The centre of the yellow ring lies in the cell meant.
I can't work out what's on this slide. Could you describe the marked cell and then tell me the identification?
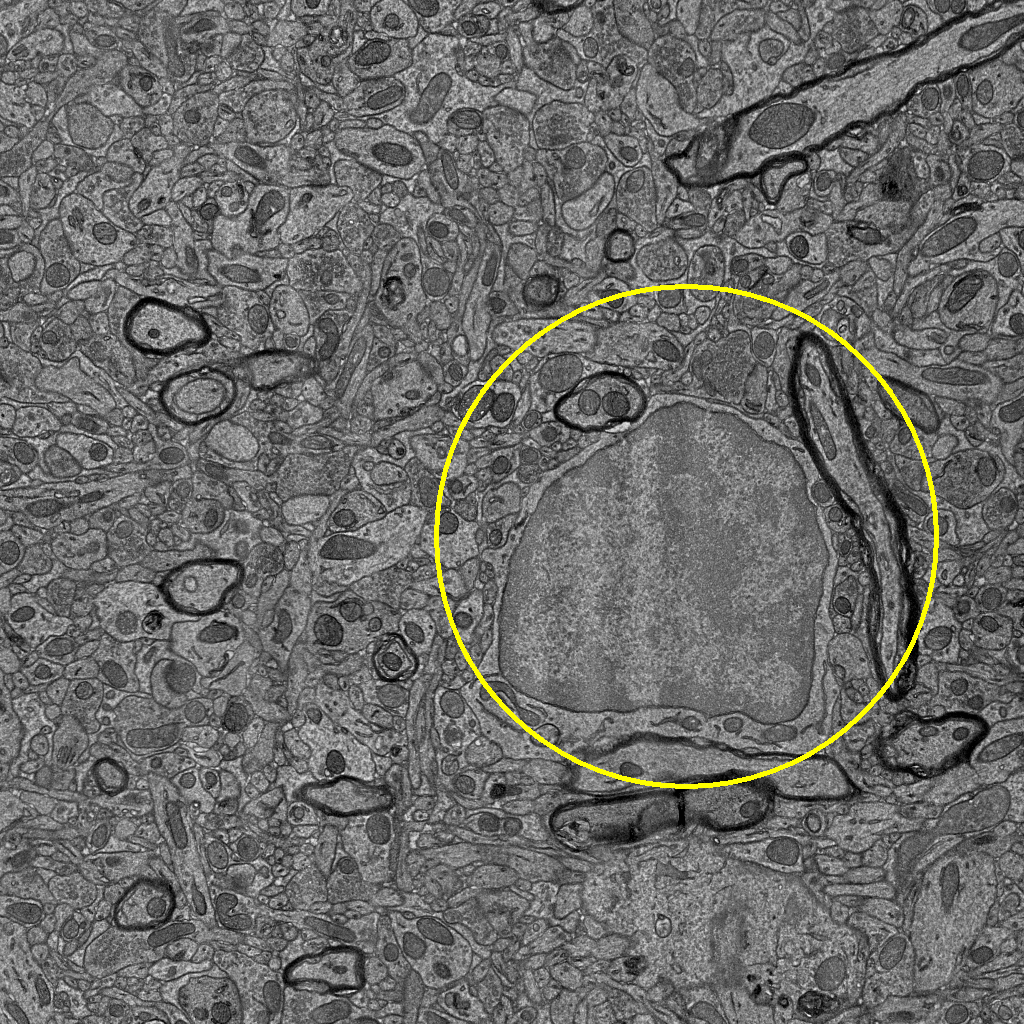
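Look at the nucleus: it is dome-shaped, rounded on top and flatter along the bottom edge. Its outline is smooth, with no deep folds, and no nucleolus can be seen. The cytoplasm holds no stacks of rough endoplasmic reticulum. This is a microglial cell.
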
